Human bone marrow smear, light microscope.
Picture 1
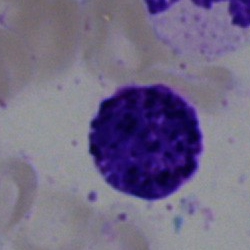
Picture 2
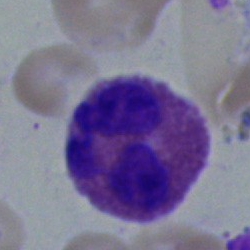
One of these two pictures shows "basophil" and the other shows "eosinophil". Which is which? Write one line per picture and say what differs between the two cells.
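The cell in picture 1 is a basophil. No distinct rim of cytoplasm can be seen around the nucleus.
The cell in picture 2 is an eosinophil. The cytoplasm is plentiful and purple-pink.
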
